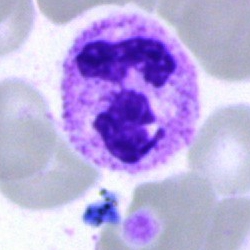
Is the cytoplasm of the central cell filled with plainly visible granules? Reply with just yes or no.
Yes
